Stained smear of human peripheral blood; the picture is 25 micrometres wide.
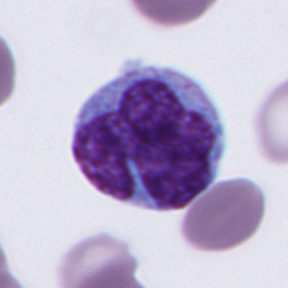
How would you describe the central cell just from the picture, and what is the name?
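Roughly round in outline, I'd say, and about 13 micrometres across. The nucleus measures about 12 micrometres and takes up about 70% of the cell's area. A narrow pale cleft runs into it from the lower edge, and I can't make out any distinct nucleolus. The cytoplasm is pale grey-blue, widest above the nucleus. So, a monocyte.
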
